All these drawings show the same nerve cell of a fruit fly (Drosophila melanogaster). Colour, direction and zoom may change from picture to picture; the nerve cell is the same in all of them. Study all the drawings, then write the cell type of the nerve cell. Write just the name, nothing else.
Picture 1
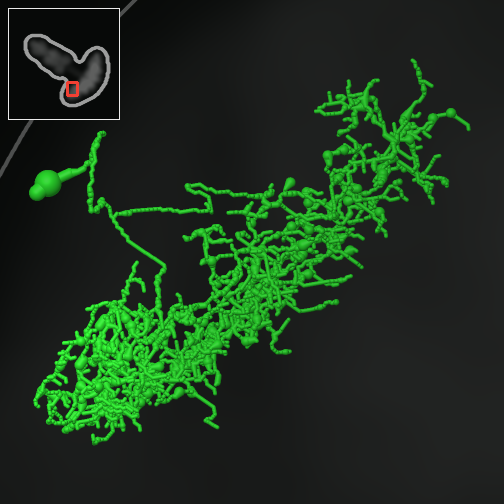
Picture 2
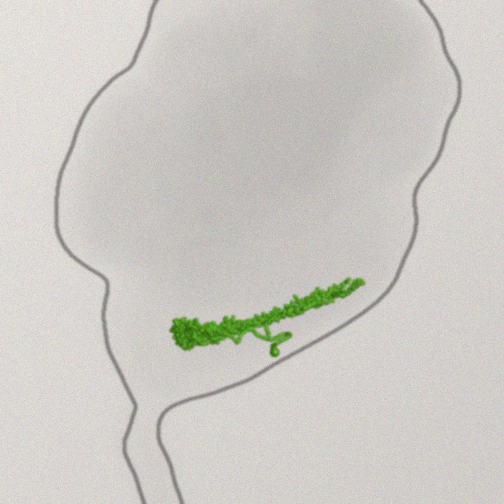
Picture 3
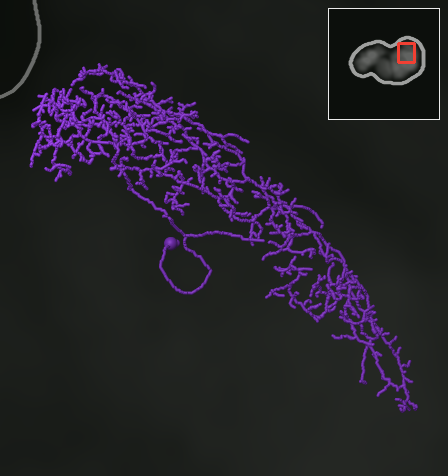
LPi2c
